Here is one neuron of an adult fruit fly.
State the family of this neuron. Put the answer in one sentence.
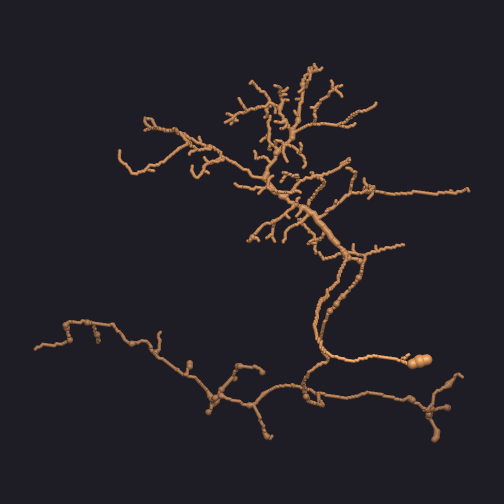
The family is hemilineage 07B.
